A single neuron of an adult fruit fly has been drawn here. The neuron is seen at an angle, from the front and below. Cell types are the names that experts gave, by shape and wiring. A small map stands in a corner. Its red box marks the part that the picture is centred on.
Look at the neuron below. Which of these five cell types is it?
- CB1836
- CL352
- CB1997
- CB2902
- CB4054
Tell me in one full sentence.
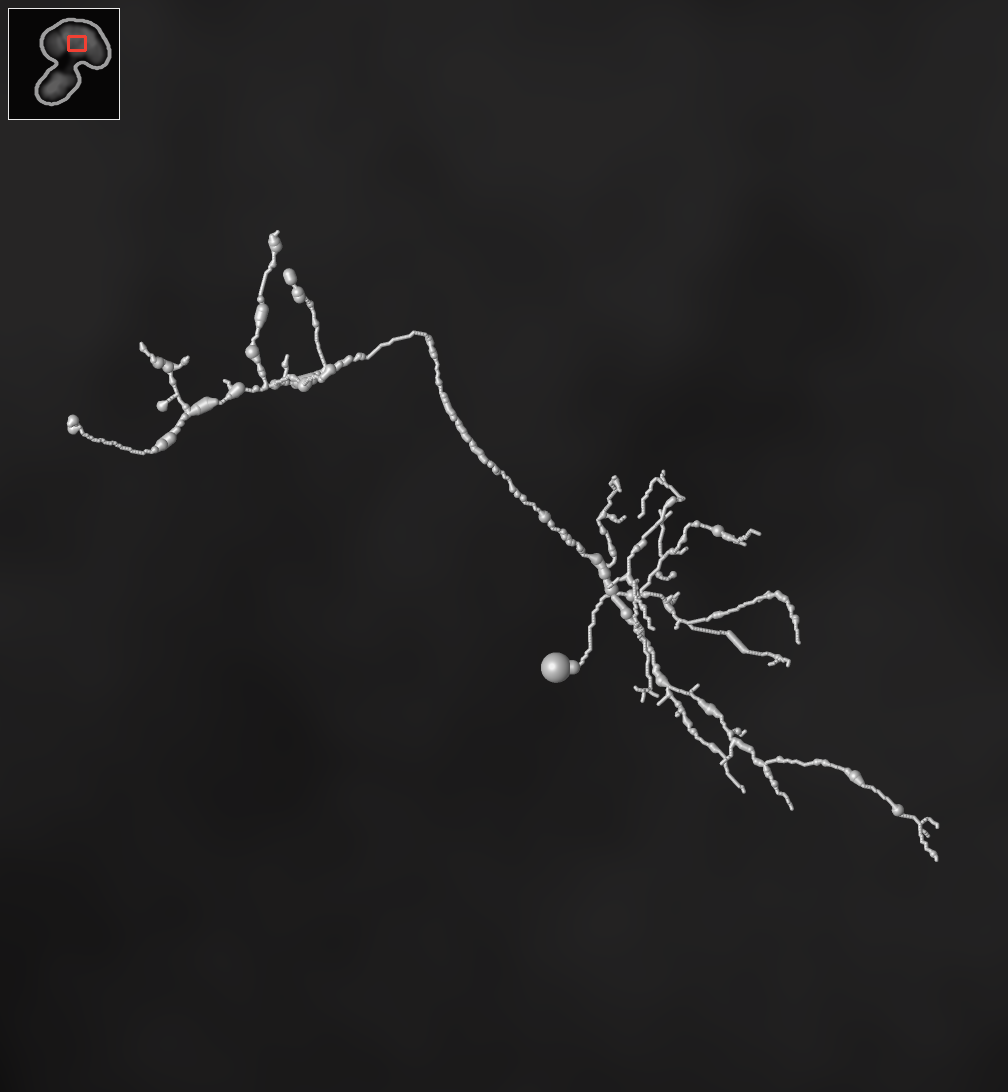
The neuron is typed under the name CB1836.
